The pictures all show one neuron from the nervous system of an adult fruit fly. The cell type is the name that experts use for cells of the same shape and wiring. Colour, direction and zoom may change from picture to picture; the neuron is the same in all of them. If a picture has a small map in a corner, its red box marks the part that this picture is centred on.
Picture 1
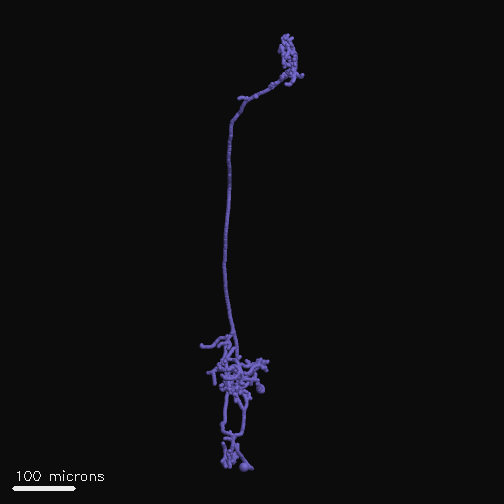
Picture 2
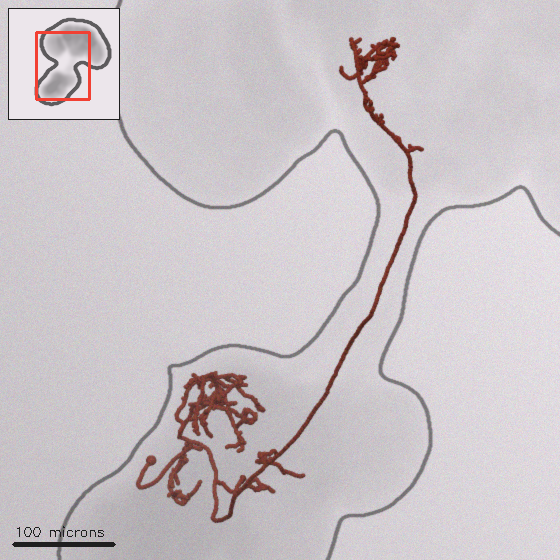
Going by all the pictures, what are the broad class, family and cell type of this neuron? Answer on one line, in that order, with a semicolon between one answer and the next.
ascending neuron; hemilineage 17B; AN17B013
